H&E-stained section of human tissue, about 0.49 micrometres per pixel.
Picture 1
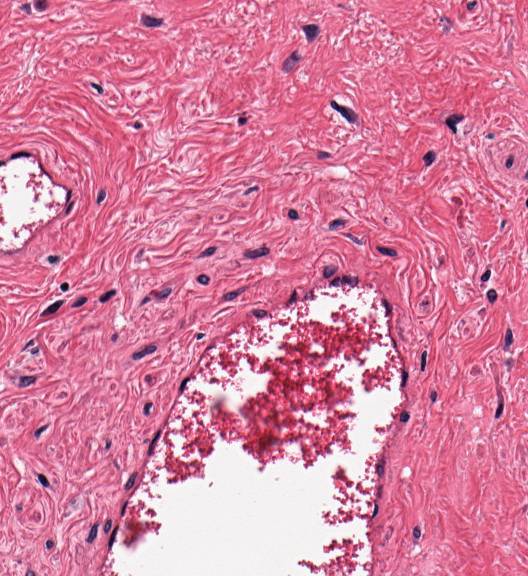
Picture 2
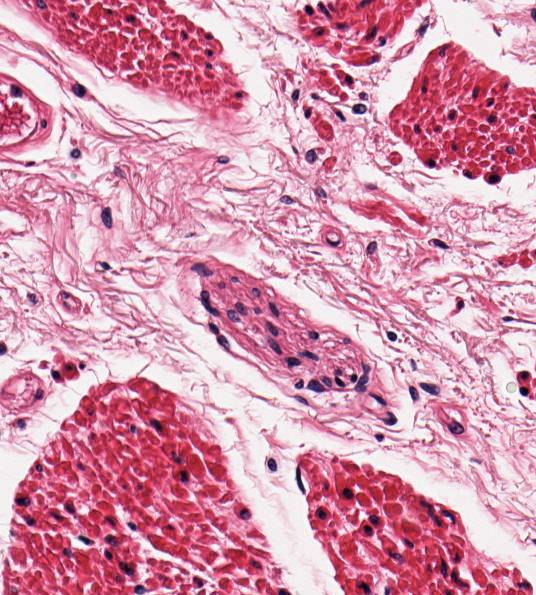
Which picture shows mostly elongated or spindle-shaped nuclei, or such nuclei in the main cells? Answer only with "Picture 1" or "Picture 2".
Picture 1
